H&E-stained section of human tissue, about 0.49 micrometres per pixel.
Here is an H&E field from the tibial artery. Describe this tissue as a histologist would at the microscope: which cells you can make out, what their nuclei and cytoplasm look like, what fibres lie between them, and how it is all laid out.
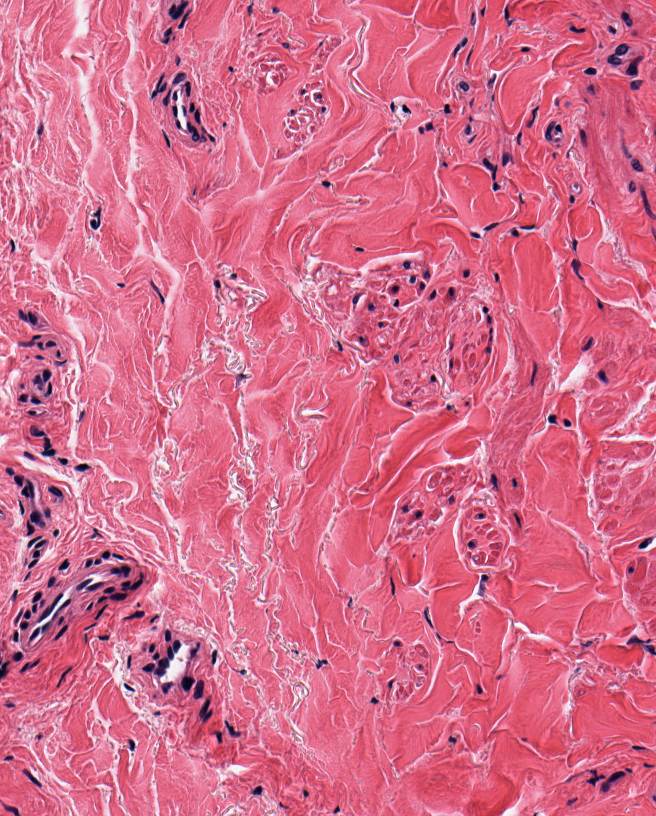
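Strong pink-red eosin staining marks the collagen bundles. Cells are few, visible mostly as small, dark, elongated fibroblast nuclei scattered between the bundles. Toward the left edge lie small blood vessels, their lumens narrow and slit-like and their walls holding plump dark nuclei. No epithelium appears anywhere in the field.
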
